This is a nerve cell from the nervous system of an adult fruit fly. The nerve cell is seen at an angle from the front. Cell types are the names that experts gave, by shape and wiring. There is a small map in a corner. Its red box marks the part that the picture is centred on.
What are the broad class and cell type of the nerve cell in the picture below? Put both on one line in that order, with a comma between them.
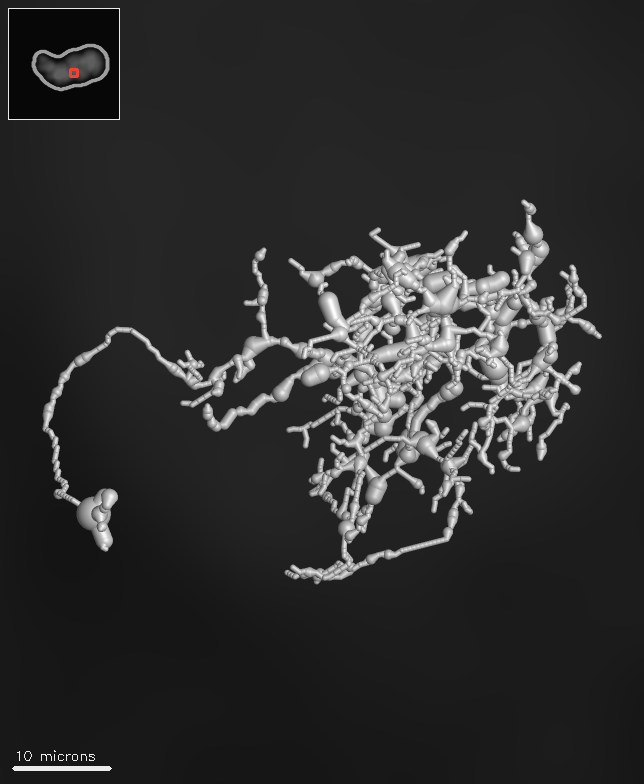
central-brain intrinsic neuron, AVLP377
